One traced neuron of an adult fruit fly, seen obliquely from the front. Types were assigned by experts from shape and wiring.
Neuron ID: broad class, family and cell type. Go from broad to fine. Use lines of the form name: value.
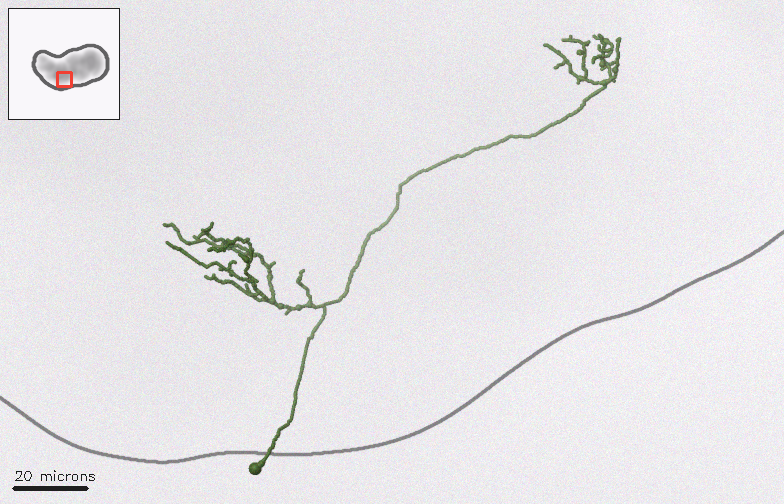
broad class: optic-lobe intrinsic neuron
family: Tm
cell type: Tm33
